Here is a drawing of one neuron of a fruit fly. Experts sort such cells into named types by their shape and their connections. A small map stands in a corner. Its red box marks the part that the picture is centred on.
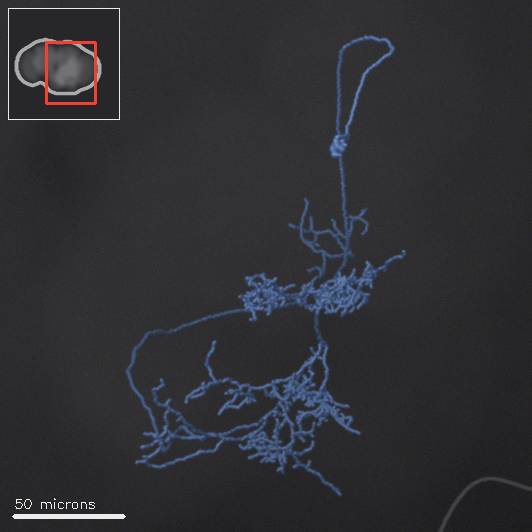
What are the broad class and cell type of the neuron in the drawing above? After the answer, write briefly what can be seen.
Its broad class is ascending neuron. It is of cell type ANXXX007. From top to bottom in the picture it spans about 200 microns. The picture shows dozens of branch ends.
